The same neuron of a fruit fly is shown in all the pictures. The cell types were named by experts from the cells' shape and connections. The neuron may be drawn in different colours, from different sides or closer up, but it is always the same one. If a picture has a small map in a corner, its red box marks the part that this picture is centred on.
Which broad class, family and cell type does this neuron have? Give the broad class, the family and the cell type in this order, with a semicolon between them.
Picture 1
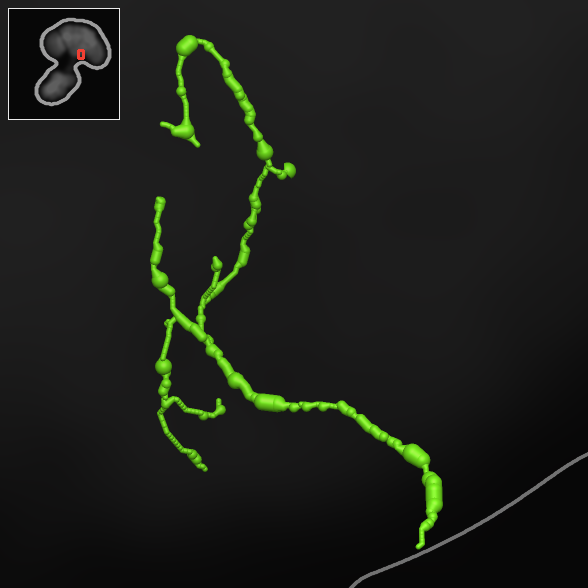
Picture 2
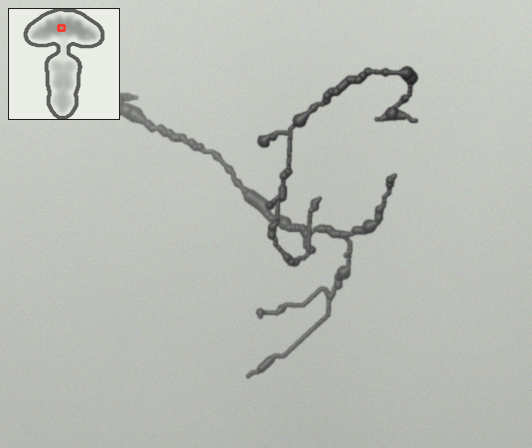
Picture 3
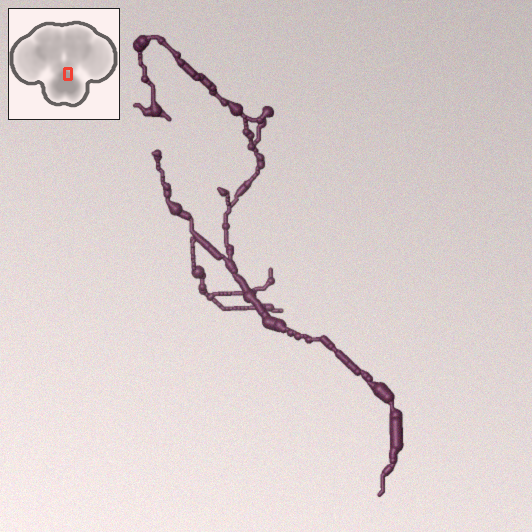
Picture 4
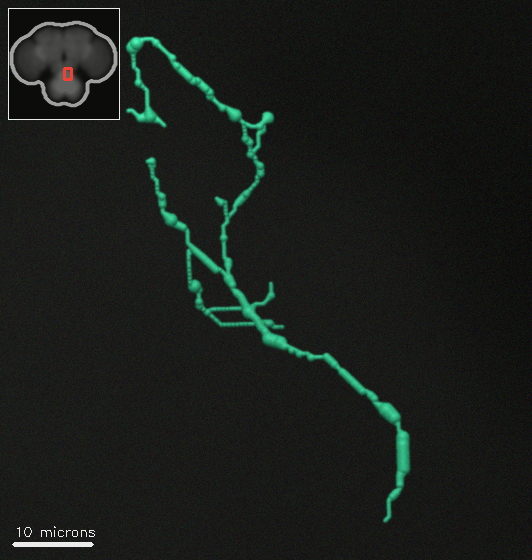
sensory neuron entering the brain; class mechanosensory; BM_Vib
